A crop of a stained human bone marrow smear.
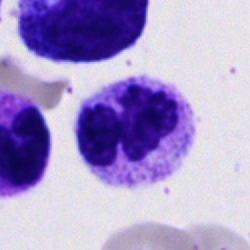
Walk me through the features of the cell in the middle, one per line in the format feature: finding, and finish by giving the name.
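Segmentation: nucleus divided into separate lobes
Chromatin: dark purple, coarsely clumped
Cytoplasm: pale pinkish-lilac, broadest at the lower right
Granules: fine, small, violet, filling the cytoplasm
Cell: segmented neutrophil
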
